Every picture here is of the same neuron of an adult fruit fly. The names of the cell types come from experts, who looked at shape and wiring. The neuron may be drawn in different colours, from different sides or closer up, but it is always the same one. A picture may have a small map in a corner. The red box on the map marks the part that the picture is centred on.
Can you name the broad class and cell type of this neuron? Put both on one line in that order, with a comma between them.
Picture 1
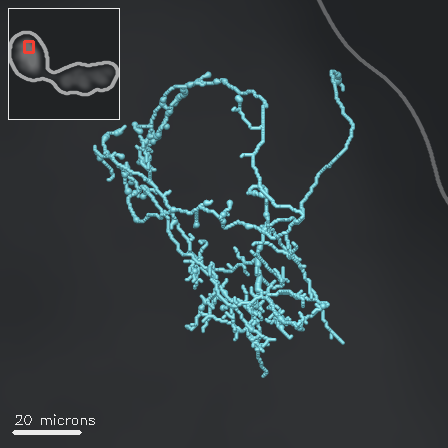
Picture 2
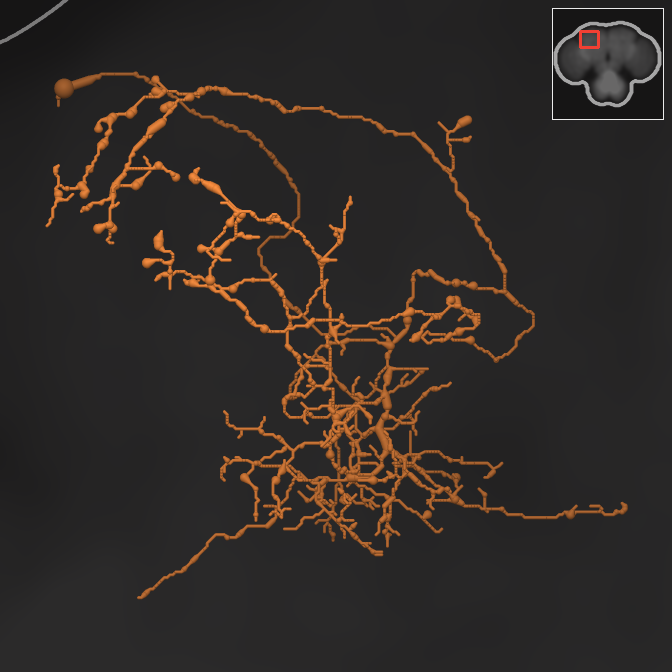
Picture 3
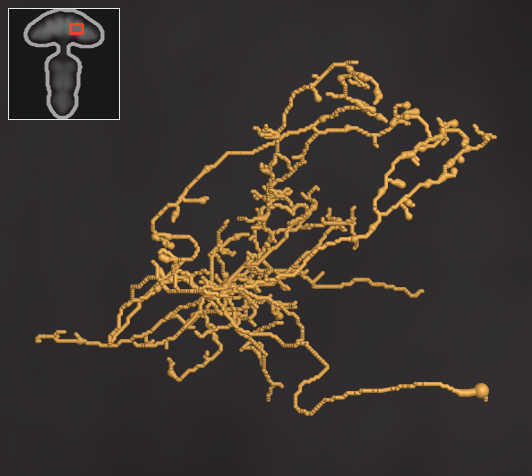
central-brain intrinsic neuron, SLP383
